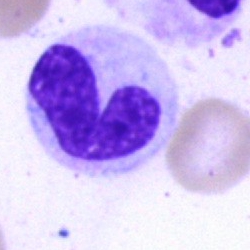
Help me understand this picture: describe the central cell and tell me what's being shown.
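The cell outline is round and smooth. A deep notch on the upper side gives the nucleus a kidney shape, and no nucleoli are visible in it. The cytoplasm is moderate in amount and pale blue-grey. The cell is a band neutrophil.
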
